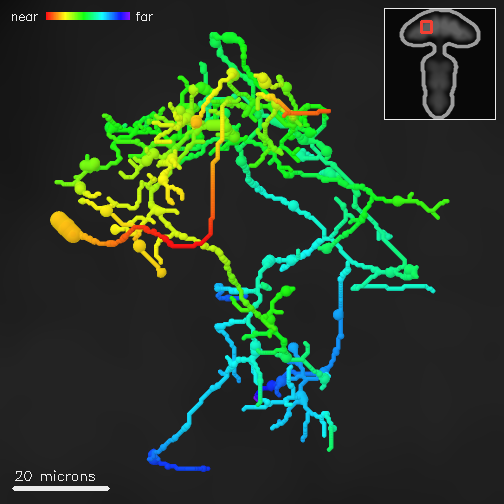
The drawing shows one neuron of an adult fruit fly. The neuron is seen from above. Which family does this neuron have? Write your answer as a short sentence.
The family is hemilineage SLPad1_anterior.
